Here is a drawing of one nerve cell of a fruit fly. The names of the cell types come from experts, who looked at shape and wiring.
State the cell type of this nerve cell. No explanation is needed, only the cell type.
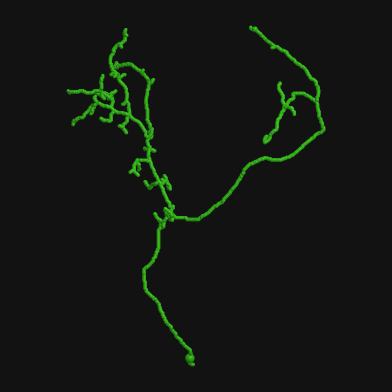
PS346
